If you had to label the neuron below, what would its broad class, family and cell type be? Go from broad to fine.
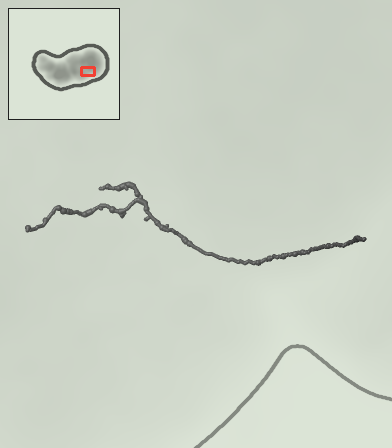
sensory neuron entering the brain; class mechanosensory; JO-ED2_a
